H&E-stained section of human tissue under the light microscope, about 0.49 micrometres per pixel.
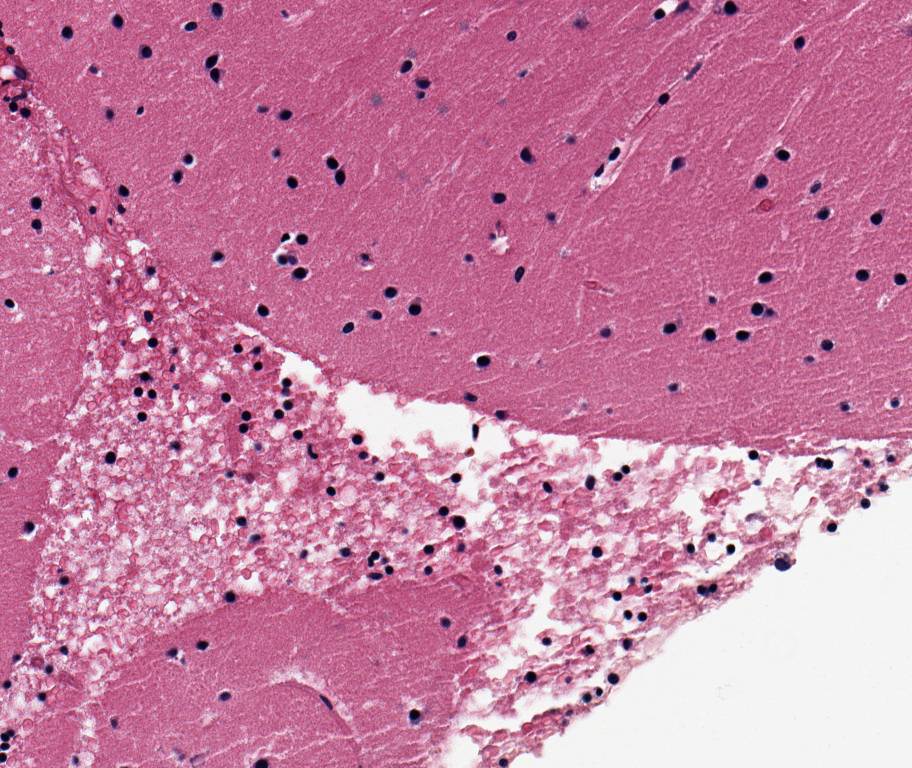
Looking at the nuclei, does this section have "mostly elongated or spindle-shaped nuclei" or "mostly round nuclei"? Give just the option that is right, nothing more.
Mostly round nuclei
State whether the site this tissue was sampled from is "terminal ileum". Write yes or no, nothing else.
no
